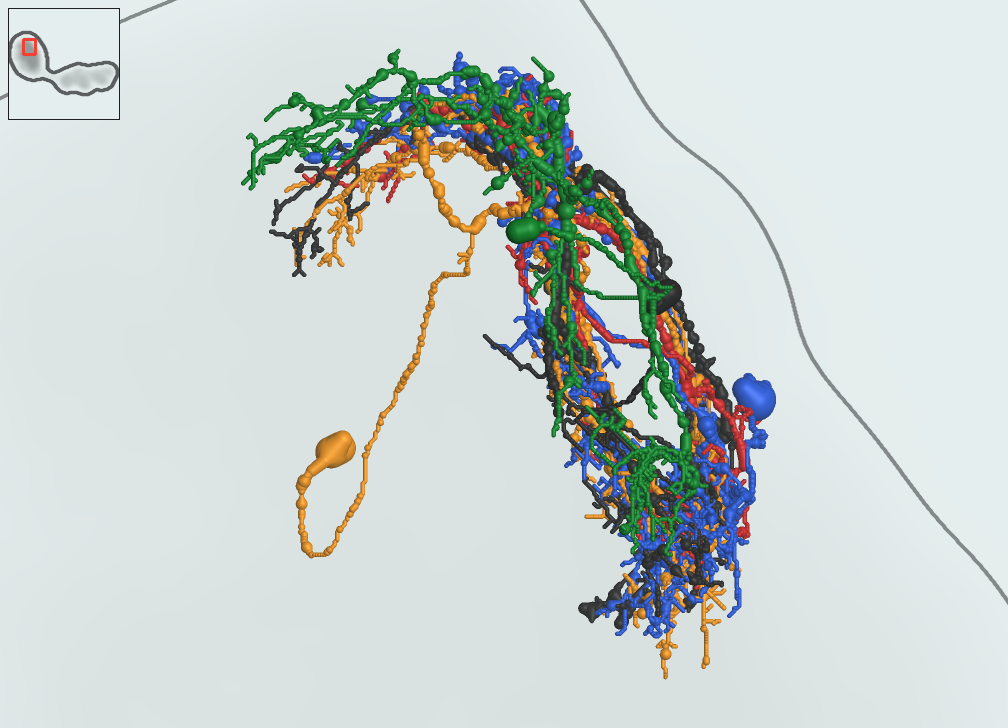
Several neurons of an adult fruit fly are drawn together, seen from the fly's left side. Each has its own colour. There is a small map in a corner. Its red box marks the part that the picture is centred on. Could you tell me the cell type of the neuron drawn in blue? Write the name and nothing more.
SLP360_a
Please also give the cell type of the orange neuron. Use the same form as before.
SLP098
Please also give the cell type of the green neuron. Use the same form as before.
CB3479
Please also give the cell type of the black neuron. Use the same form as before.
SLP386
